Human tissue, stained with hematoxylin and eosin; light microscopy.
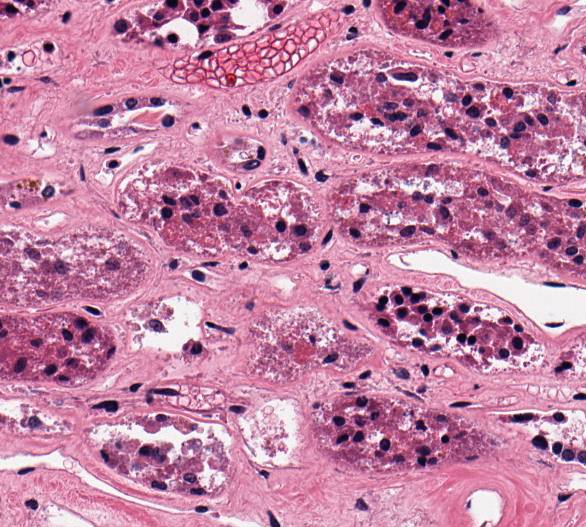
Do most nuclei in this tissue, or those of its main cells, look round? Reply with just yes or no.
Yes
